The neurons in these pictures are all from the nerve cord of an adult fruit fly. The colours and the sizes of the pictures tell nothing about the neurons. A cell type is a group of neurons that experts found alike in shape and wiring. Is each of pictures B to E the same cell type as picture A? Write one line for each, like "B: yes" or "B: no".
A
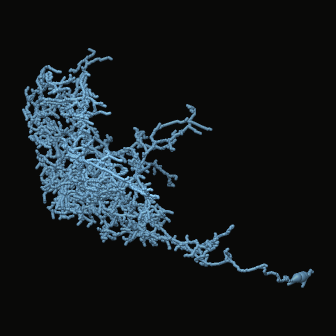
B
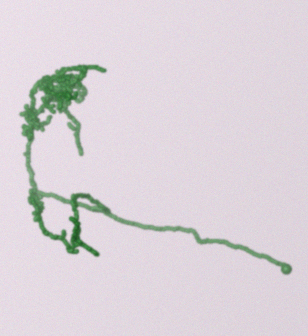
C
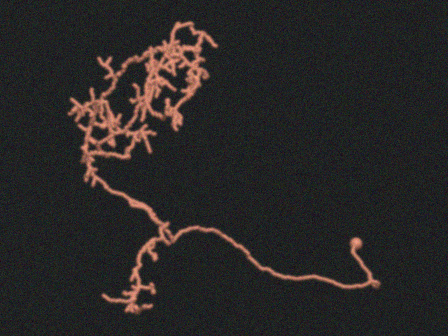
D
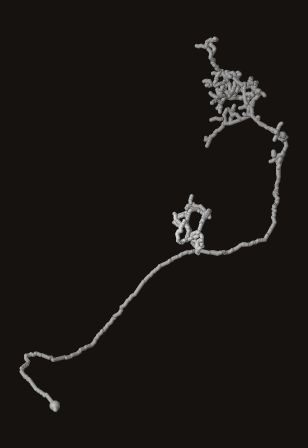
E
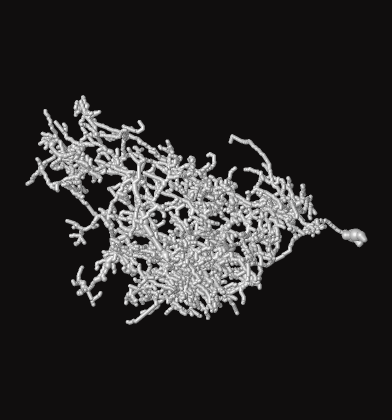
B: no
C: no
D: no
E: yes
